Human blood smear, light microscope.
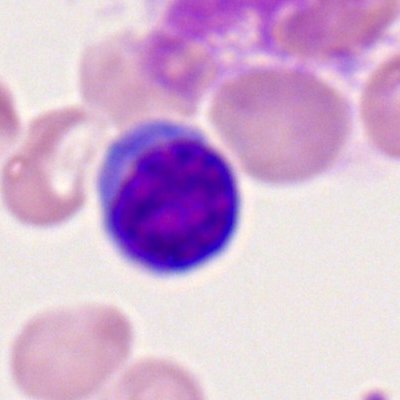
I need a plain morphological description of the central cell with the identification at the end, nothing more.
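Start with the nucleus: it sits slightly off-centre, toward the lower right. Notice that its chromatin is dark purple and coarsely clumped. Now find the cytoplasm, a scant blue rim that is widest on the upper-left side. This cell is a lymphocyte.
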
